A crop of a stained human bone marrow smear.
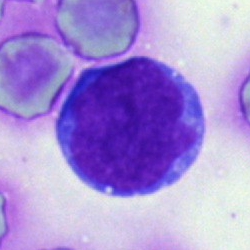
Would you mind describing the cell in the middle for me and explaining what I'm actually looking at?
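A smooth, round outline encloses this cell. Its cytoplasm, deep blue and free of granules, forms only a thin rim around the nucleus. The cell is a blast.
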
